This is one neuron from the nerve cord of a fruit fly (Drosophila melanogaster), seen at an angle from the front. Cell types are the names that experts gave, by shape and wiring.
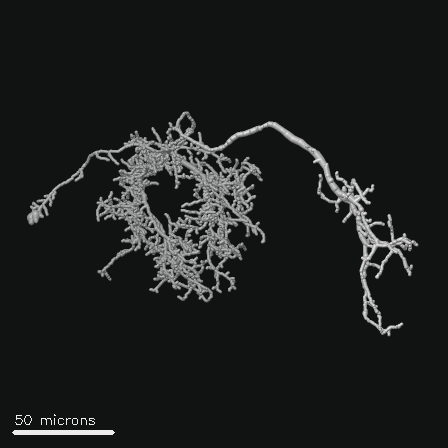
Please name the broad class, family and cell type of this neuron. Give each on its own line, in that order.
nerve-cord intrinsic neuron
hemilineage 03A
IN03A001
